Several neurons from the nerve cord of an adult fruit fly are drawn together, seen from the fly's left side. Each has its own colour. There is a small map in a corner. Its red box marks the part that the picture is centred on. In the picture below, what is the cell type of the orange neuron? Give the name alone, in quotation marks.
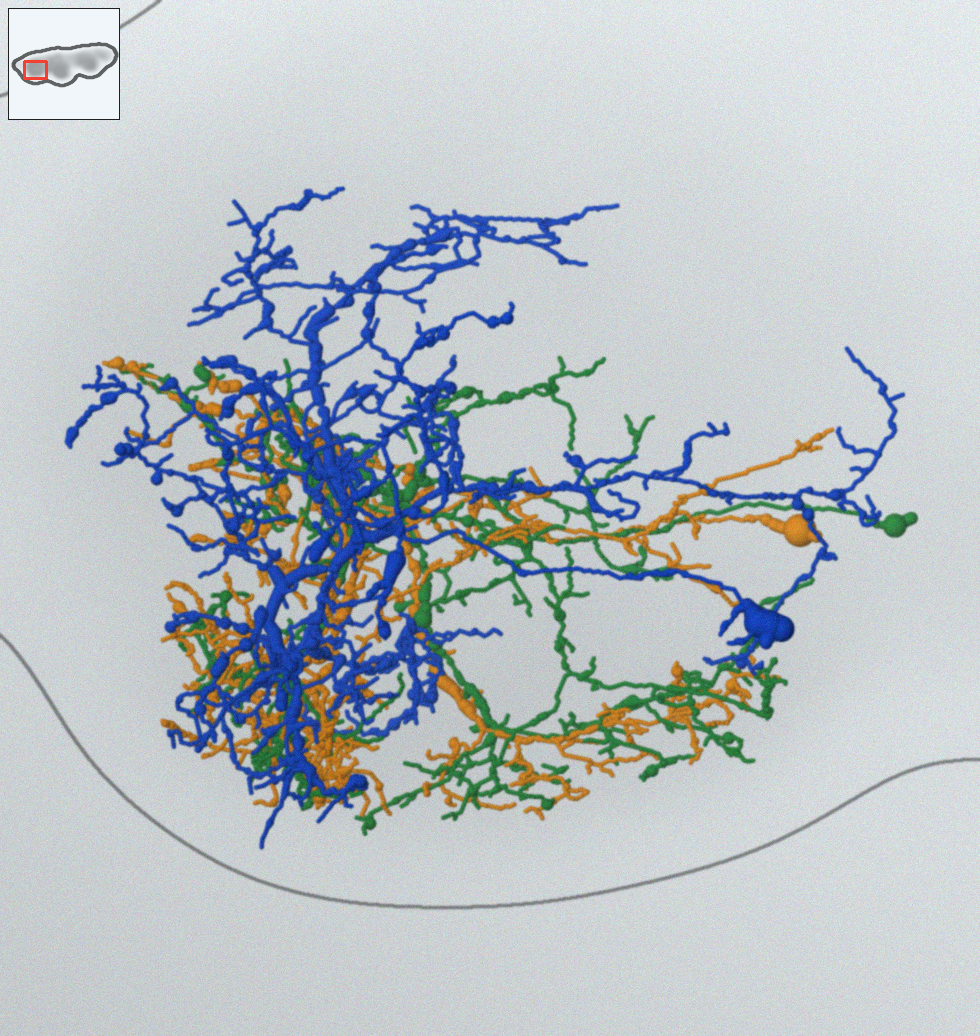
"IN20A.22A029"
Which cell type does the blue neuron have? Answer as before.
"IN20A.22A012"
